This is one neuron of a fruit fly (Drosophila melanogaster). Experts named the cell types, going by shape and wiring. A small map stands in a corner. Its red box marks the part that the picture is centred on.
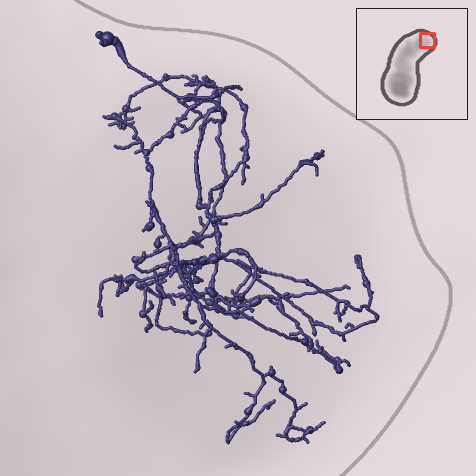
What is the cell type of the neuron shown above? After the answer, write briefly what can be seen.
The cell type is INXXX442. It is a nerve-cord intrinsic neuron. The cell body is at the upper left of the picture. The picture shows dozens of branch ends.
